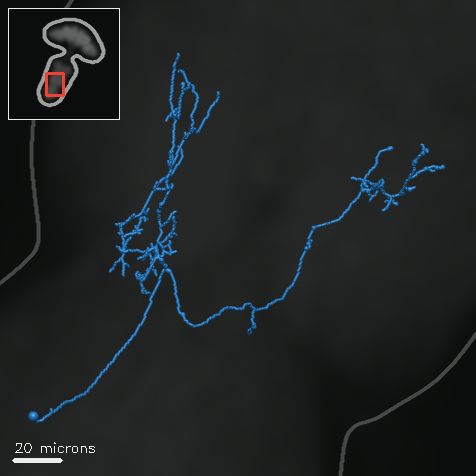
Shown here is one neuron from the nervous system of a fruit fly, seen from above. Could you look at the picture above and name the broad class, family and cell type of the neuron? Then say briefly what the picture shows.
It is a nerve-cord intrinsic neuron. The family is hemilineage 07B. Its cell type is IN07B083_b. It is in the nerve cord and does not reach the brain. The cell body can be seen at the lower left of the picture. By the scale bar it is about 180 microns wide in this view.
